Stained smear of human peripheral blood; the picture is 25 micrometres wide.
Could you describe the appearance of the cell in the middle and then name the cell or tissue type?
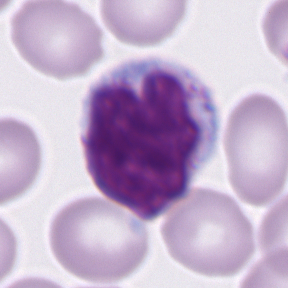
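I notice a notch in the top edge of the nucleus, and at its lower end it narrows to a blunt point. No distinct nucleolus shows. Cytoplasm shows mainly as a rim along the nucleus's top and right side. This is a large granular lymphocyte.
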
